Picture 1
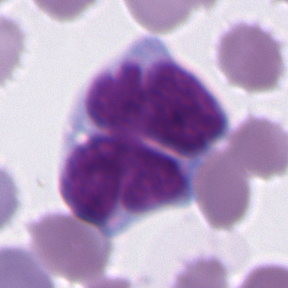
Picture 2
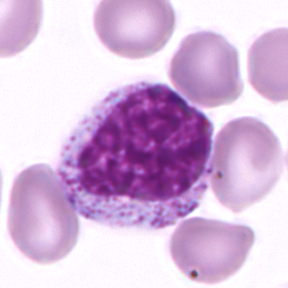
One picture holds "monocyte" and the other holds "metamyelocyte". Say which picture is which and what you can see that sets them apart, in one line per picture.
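Picture 1 is a monocyte. The cytoplasm shows no visible granules.
Picture 2 is a metamyelocyte. Many fine reddish-purple granules are scattered through the cytoplasm.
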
